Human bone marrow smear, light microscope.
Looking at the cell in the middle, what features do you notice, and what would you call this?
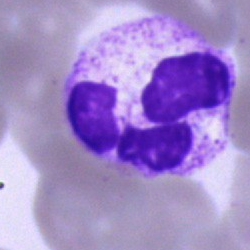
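The nucleus is divided into three lobes that look separate from one another. Dense, dark purple chromatin runs through all of them. Small purple granules are scattered throughout the cytoplasm, and no vacuoles are visible there. This is a segmented neutrophil.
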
